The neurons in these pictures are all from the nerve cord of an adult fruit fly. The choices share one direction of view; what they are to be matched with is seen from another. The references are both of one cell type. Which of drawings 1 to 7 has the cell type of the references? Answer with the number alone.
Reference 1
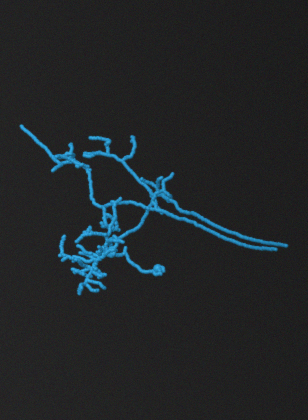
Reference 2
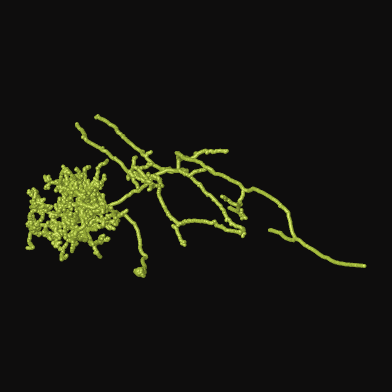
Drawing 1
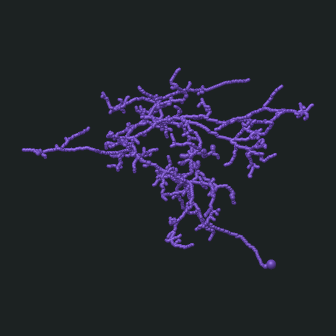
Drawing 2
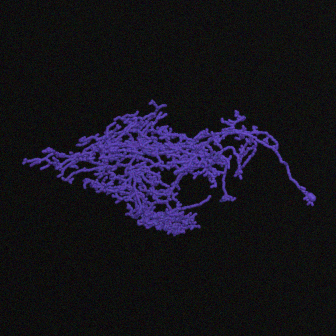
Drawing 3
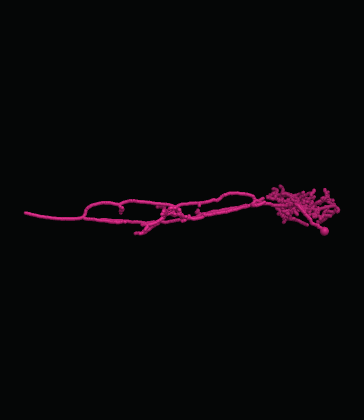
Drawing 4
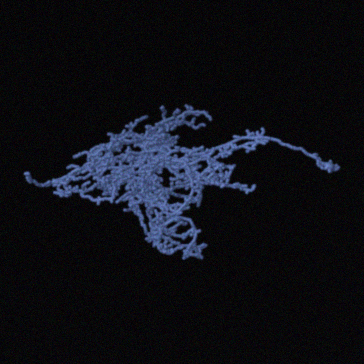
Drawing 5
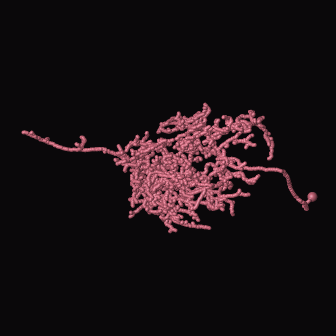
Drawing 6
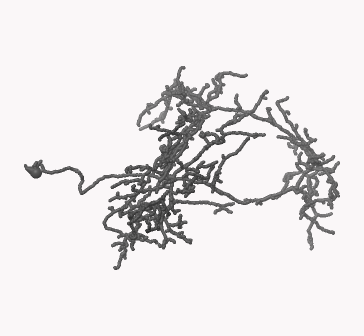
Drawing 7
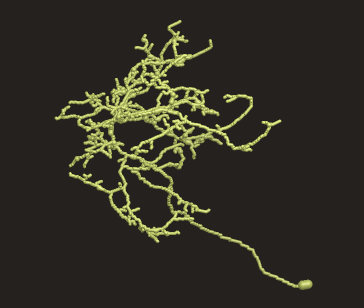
3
